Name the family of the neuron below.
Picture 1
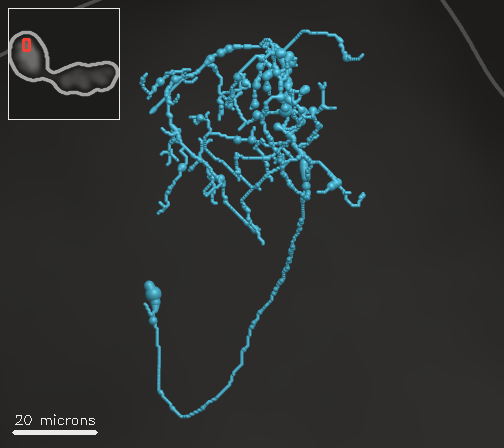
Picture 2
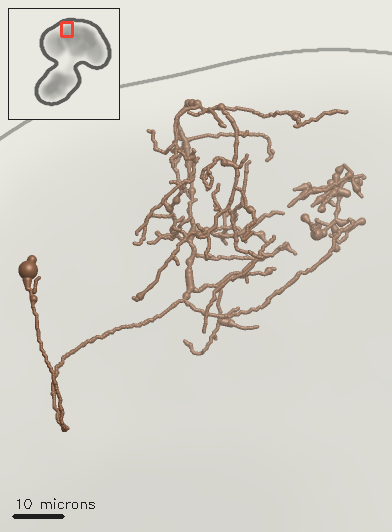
hemilineage SLPal3_and_SLPal4_dorsal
